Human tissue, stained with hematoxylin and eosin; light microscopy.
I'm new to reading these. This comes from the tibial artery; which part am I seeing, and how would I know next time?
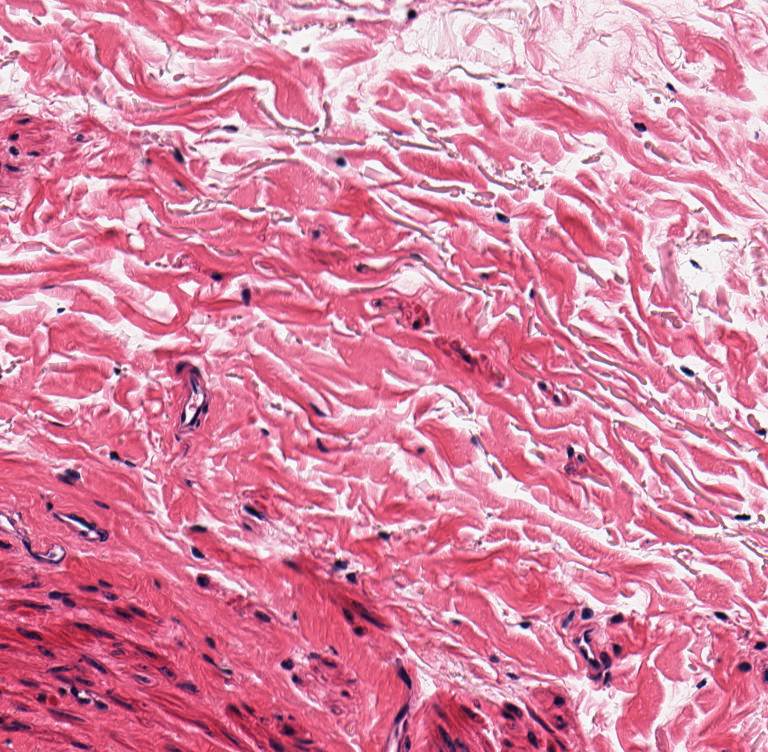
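The field shows the tunica adventitia. Wavy pink collagen bundles parted by narrow white clefts fill most of it; the sparse cells between them have small, dark, elongated nuclei.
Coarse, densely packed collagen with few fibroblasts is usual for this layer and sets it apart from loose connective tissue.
A small thin-walled vessel with a narrow lumen lies just left of centre.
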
